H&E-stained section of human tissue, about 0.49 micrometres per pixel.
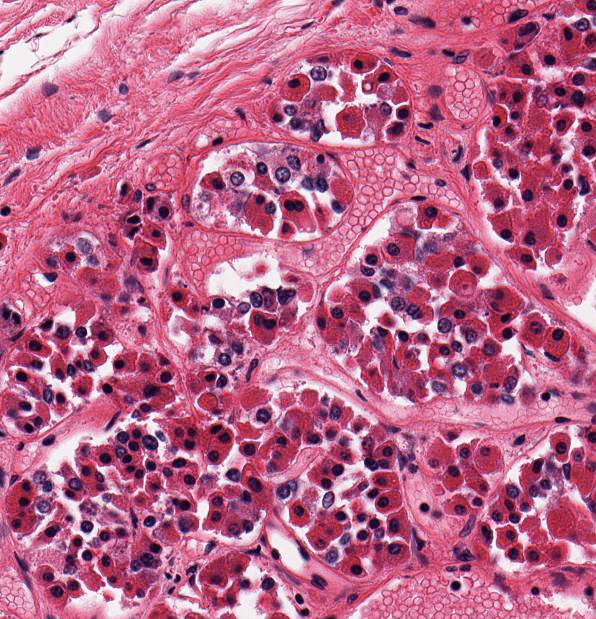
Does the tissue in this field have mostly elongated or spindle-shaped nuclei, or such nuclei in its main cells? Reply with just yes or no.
No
